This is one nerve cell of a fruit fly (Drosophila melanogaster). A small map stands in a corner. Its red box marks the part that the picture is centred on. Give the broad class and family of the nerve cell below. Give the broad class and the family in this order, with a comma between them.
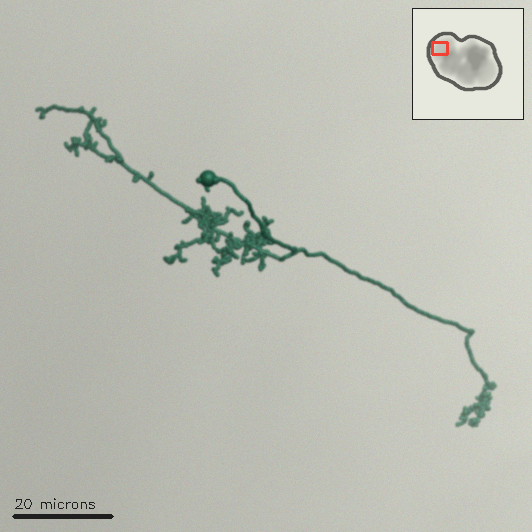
optic-lobe intrinsic neuron, T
